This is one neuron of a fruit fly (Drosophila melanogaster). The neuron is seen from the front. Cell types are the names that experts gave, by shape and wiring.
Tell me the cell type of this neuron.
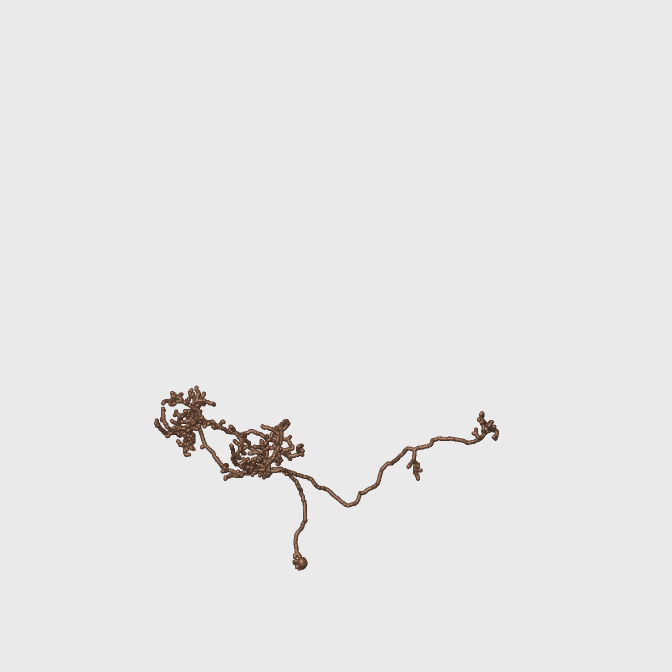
CB0432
